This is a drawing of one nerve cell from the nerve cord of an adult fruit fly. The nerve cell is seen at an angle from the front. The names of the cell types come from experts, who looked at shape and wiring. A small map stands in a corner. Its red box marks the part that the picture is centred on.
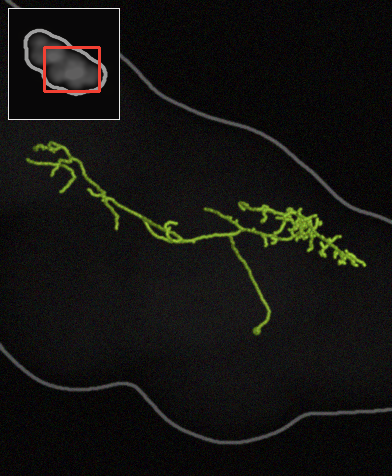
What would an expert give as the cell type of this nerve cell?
IN07B077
